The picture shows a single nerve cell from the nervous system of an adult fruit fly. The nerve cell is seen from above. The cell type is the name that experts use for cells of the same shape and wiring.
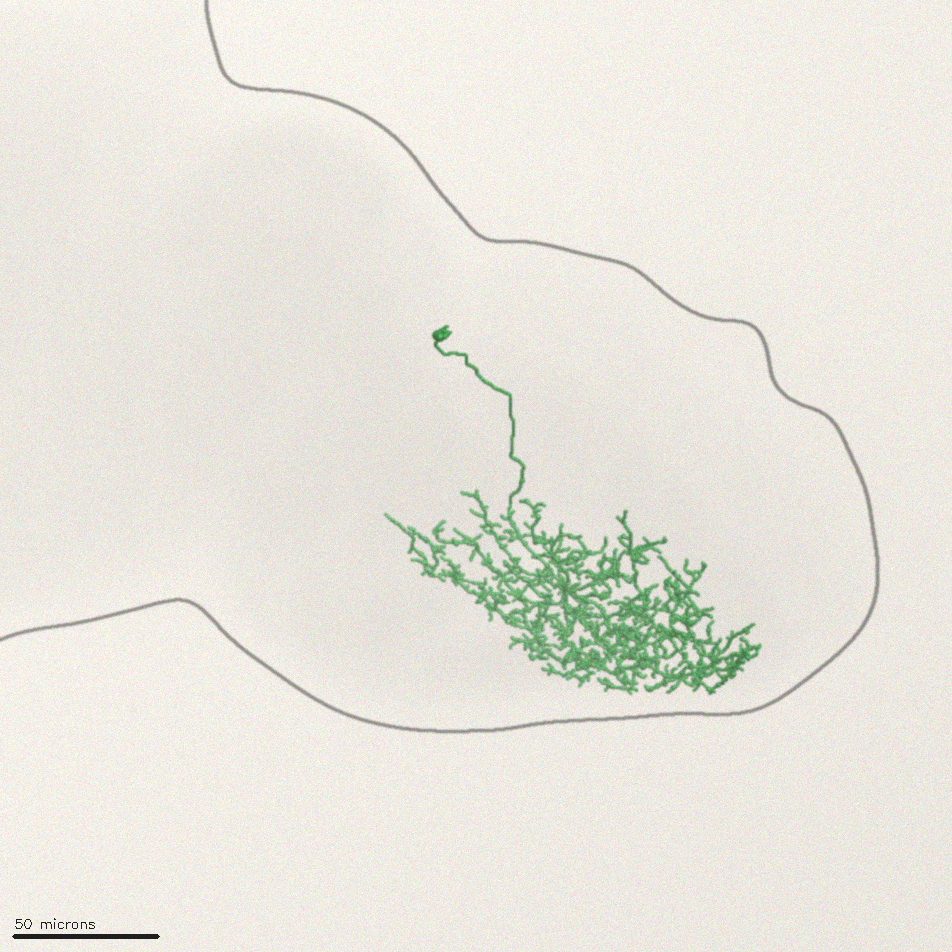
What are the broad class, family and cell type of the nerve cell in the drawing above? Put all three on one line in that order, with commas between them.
optic-lobe intrinsic neuron, Cm, Cm19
